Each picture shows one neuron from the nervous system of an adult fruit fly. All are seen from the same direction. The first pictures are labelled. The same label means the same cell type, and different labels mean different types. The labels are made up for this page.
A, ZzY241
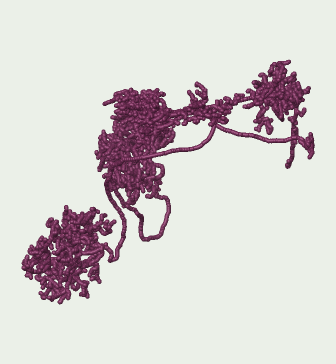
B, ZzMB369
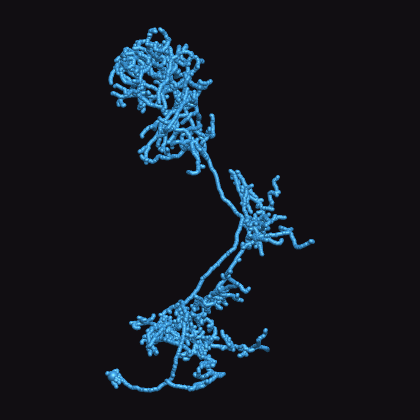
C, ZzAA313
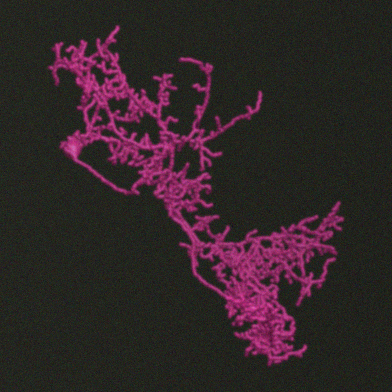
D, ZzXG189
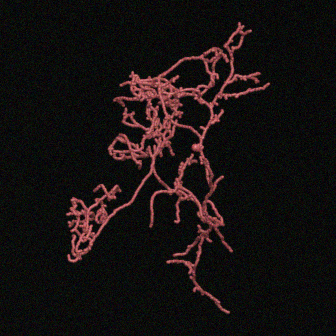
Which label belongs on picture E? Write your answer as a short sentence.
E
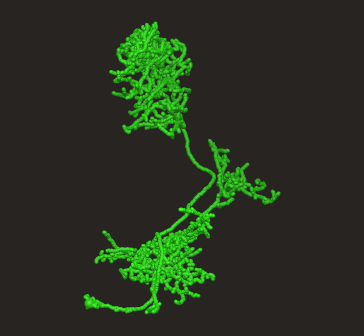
It belongs to ZzMB369.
